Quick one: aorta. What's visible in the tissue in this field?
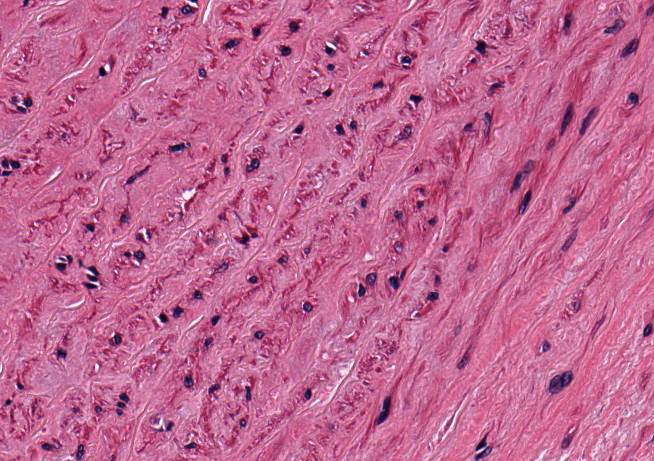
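Over in the right-hand band, you'll notice the fibres running diagonally from lower left to upper right. The nuclei there are elongated and spindle-shaped, lying along the fibres. Off to the left, several nuclei sit inside small clear spaces in the pink matrix. And there's no epithelium anywhere in the field.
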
